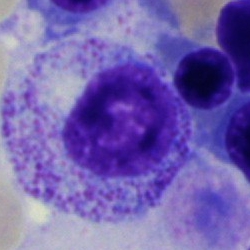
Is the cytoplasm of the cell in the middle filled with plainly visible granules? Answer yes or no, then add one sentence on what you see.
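Yes. Numerous coarse reddish-purple granules fill the cytoplasm.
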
